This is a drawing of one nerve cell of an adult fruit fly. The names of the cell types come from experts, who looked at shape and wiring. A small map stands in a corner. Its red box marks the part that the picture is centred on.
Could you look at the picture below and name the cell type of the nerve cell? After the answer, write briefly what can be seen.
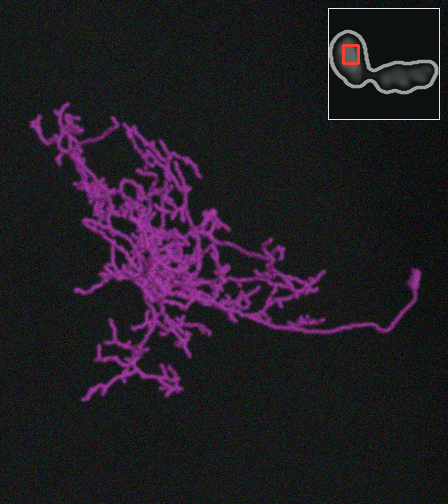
It is of cell type CL267. Its broad class is central-brain intrinsic neuron. The cell body can be seen on the right of the picture. Dozens of branch ends can be seen.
